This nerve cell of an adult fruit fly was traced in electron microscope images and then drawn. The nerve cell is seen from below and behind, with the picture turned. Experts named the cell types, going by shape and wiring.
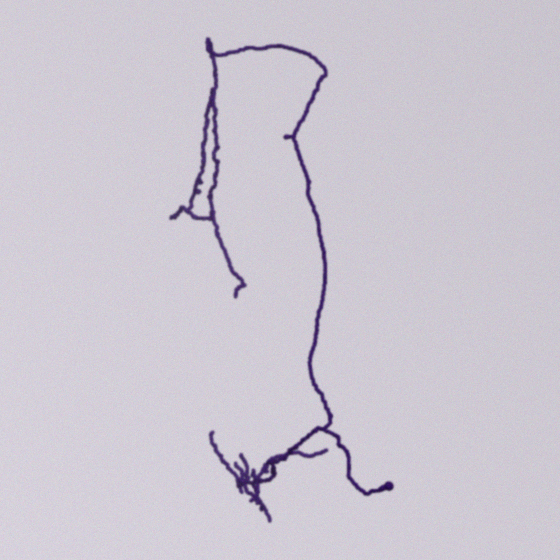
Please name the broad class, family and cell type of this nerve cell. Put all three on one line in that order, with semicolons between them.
central-brain intrinsic neuron; hemilineage LB19; PS357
